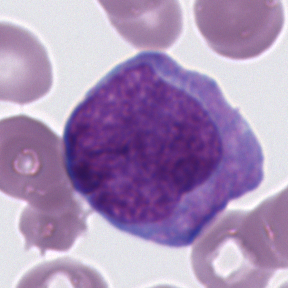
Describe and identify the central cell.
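Central cell: outline irregular and somewhat angular, not smoothly round. Nucleus lies toward the left side. Cytoplasm forms a broad crescent, mainly to the right of the nucleus. No cytoplasmic vacuoles. Atypical promyelocyte.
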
